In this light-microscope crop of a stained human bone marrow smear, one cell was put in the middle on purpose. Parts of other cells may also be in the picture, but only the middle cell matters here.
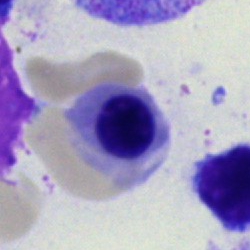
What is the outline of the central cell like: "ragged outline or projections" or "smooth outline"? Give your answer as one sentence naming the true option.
A smooth edge runs around this cell.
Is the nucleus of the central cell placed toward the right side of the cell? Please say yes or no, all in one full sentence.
Yes, toward the right of the cell is where its nucleus lies.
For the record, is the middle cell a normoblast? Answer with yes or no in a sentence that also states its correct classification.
Yes, placed in the middle of the crop is a normoblast.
